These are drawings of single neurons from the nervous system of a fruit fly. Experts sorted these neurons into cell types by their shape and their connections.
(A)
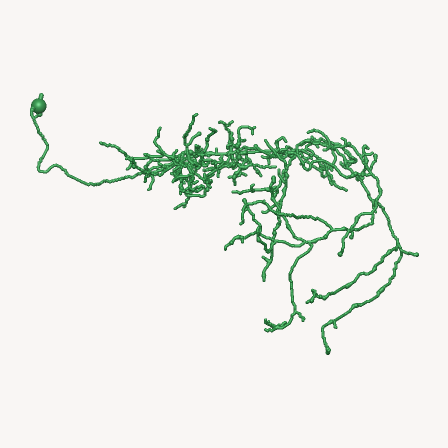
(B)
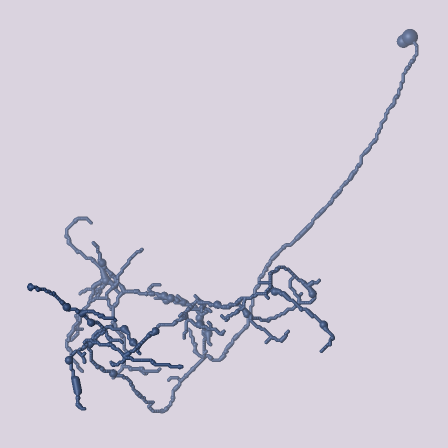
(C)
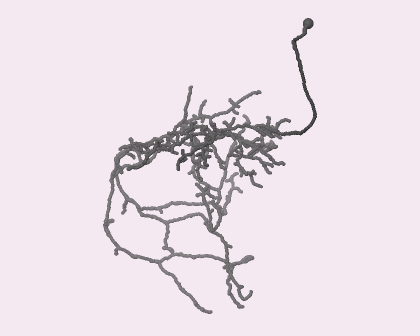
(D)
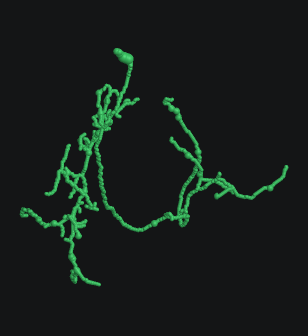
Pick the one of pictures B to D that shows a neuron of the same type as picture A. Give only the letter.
C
